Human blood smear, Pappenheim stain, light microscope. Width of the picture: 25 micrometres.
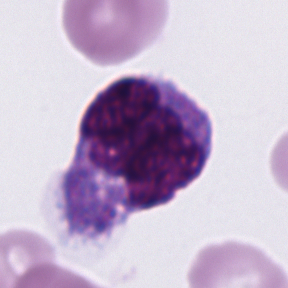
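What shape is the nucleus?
Folded, with grooves splitting it into several bulging lobes, sitting in the upper right part of the cell.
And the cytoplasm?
Dusted with fine violet granules, with a frayed, poorly defined edge at the lower left.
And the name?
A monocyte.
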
